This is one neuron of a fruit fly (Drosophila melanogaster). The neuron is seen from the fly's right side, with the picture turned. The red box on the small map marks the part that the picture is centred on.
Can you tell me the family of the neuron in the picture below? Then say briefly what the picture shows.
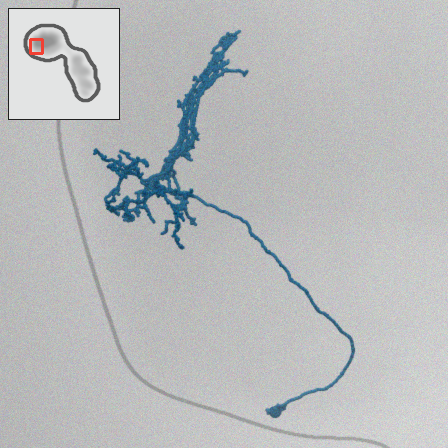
Its family is hemilineage DL1_dorsal. Its broad class is central-brain intrinsic neuron. In this view it is taller than it is wide.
